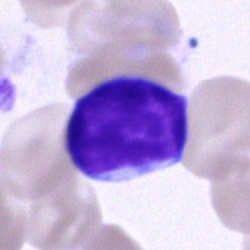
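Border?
Smooth; outline roughly round.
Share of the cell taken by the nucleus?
Nearly all; cytoplasm only a thin pale crescent along the bottom edge.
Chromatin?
Dark purple, condensed, a few paler patches.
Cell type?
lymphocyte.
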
